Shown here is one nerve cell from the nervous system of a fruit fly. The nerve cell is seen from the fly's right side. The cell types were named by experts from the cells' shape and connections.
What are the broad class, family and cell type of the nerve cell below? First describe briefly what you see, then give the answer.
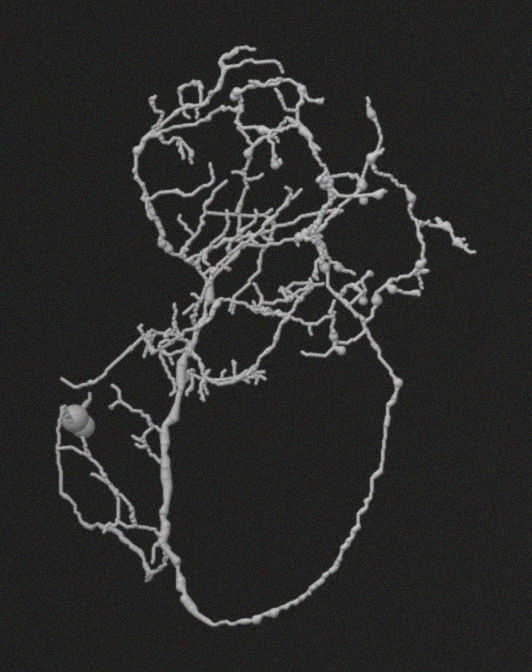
The cell body is on the left of the picture. Dozens of branch ends can be seen. It is a central-brain intrinsic neuron. The family is hemilineage SLPal1. It is of cell type CB1593.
